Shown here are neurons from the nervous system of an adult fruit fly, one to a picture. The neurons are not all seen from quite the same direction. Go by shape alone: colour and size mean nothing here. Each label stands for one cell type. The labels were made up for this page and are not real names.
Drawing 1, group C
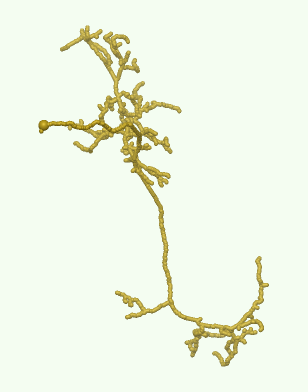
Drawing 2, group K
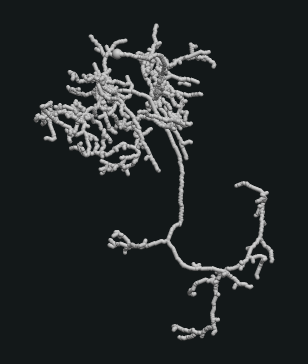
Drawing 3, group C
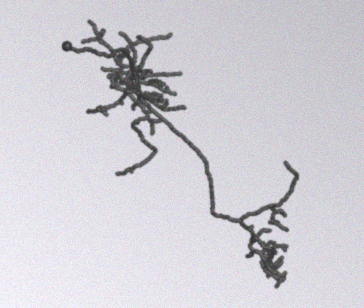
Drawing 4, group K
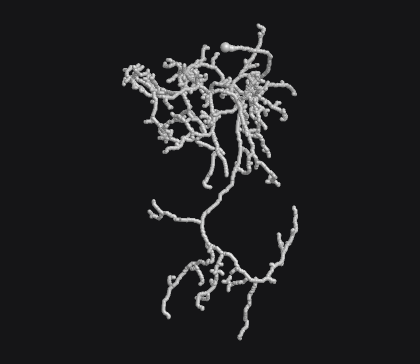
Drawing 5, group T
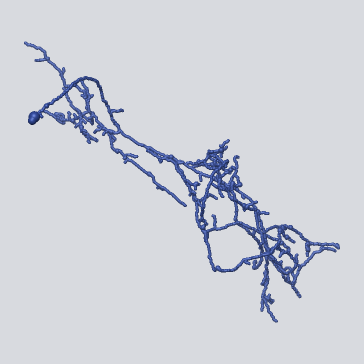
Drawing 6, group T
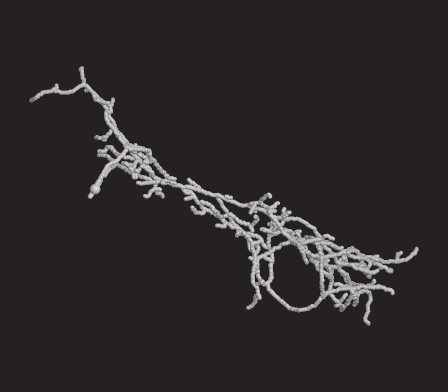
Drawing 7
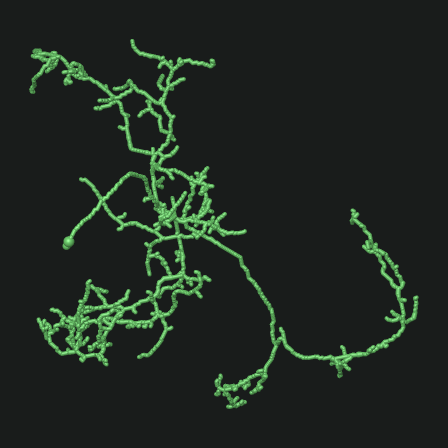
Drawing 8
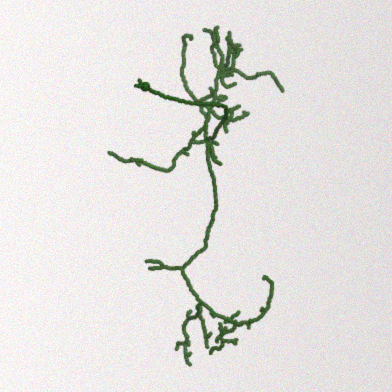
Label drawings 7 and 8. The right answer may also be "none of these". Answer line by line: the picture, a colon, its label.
7: group K
8: group C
